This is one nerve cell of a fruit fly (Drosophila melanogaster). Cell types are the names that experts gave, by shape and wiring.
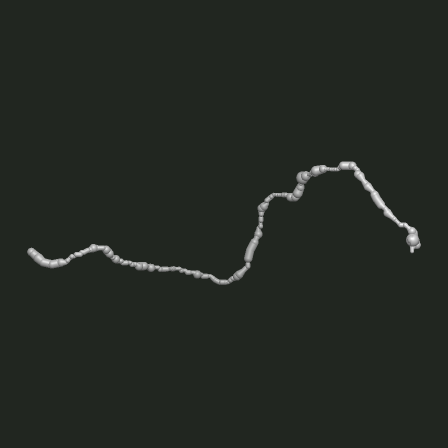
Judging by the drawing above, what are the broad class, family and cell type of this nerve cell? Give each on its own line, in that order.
photoreceptor or other optic-lobe sensory neuron
class visual
R7d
